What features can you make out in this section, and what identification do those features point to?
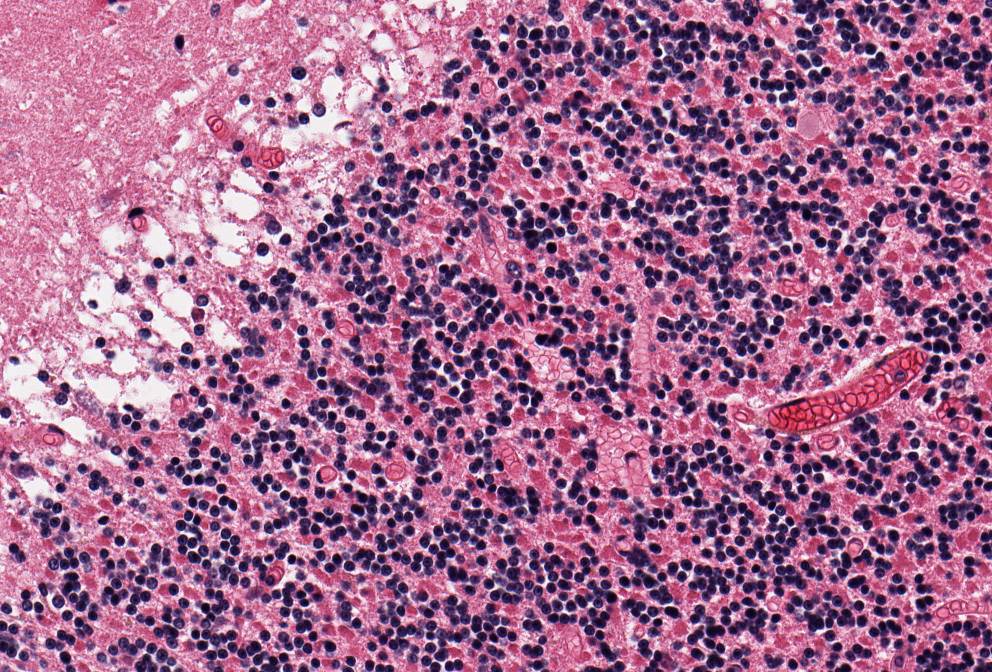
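What I notice first is that densely packed small dark nuclei fill most of the field, sparing only the upper left corner. They look small, round, uniform and darkly stained, with very little visible cytoplasm. That corner, by contrast, is pale pink and finely fibrillar, with very few nuclei. This is cerebellum.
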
